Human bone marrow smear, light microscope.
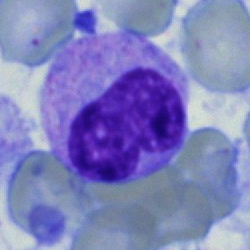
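Metamyelocyte, the cell at the centre of a stained human bone marrow smear. The cell outline is round and smooth. The nucleus lies off-centre toward the lower right and has a notch in its lower edge. Cytoplasm is abundant and widest on the upper left side.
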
